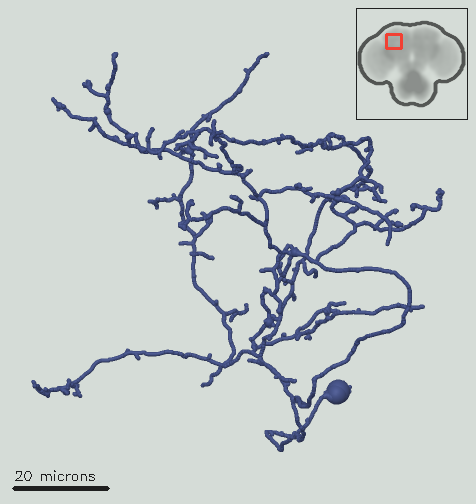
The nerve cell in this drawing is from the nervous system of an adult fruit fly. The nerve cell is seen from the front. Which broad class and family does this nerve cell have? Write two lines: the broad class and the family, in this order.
central-brain intrinsic neuron
hemilineage DL1_ventral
